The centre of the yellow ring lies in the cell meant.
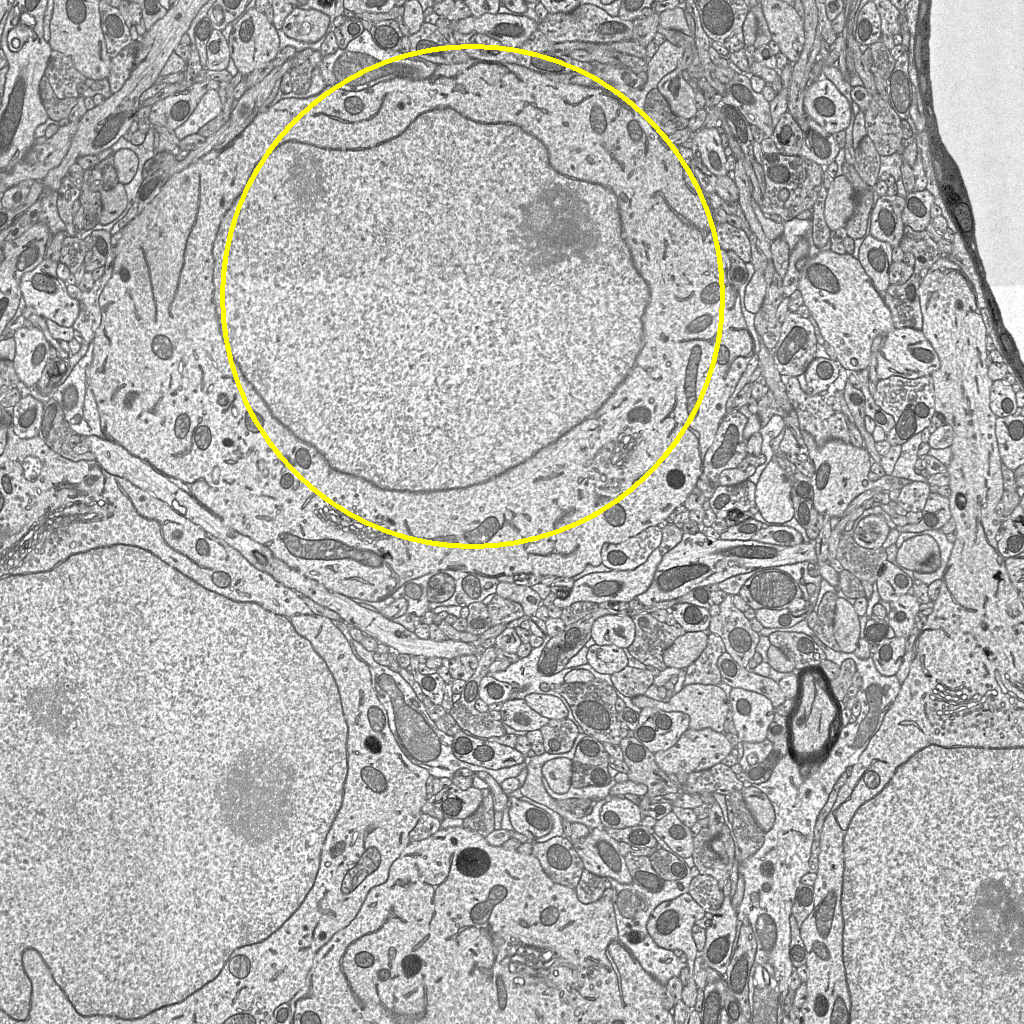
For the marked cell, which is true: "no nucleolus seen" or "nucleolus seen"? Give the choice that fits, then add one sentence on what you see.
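Nucleolus seen. A dark granular nucleolus lies in the upper right part of the nucleus.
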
